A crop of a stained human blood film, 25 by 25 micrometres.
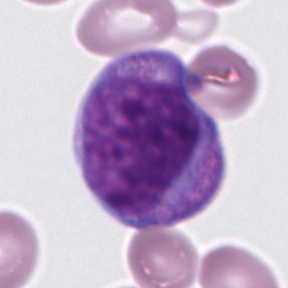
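Atypical promyelocyte in the middle of the smear. Notice how its nucleus sits off-centre toward the left side, while the cytoplasm forms a crescent that's widest on the right. That cytoplasm is pale bluish-lilac, with fine purplish granules scattered through it.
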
